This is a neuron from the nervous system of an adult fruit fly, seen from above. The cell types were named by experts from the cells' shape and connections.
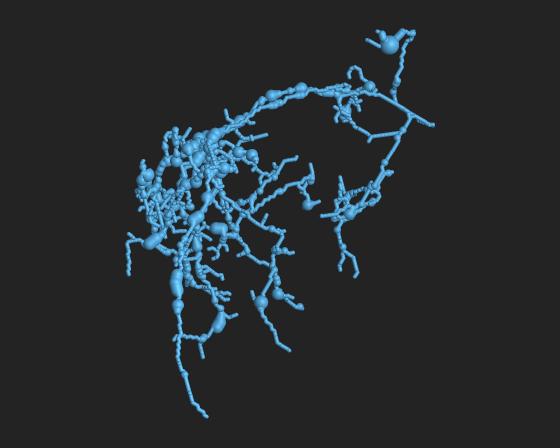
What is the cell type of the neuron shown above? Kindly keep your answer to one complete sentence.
To the cell type AVLP385 belongs this neuron.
